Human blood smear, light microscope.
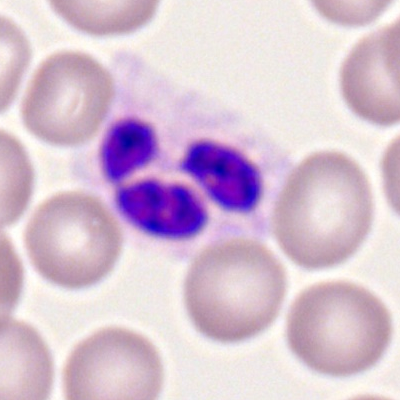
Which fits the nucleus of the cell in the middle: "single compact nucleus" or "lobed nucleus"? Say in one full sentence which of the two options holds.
The nucleus of the cell is made of distinct lobes, not one mass.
